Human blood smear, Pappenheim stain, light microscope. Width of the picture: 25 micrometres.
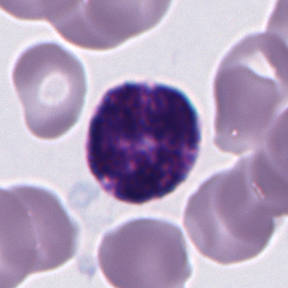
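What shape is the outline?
Round and smooth, with no projections on the surface.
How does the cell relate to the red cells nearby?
It sits in a gap among them, and none overlaps it.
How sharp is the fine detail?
The picture is slightly blurred, which softens it.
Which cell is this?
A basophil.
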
